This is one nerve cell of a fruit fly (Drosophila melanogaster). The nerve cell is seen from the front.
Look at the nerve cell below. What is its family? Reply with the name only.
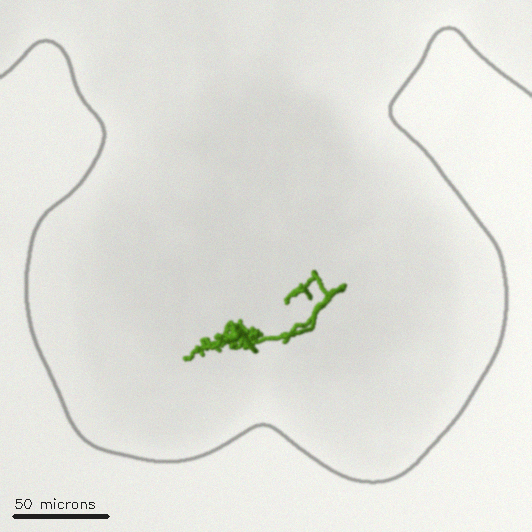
hemilineage 10B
